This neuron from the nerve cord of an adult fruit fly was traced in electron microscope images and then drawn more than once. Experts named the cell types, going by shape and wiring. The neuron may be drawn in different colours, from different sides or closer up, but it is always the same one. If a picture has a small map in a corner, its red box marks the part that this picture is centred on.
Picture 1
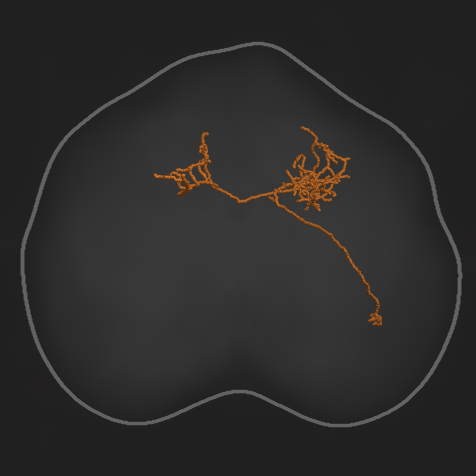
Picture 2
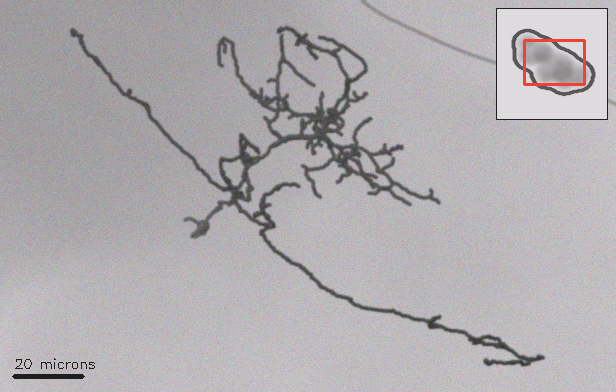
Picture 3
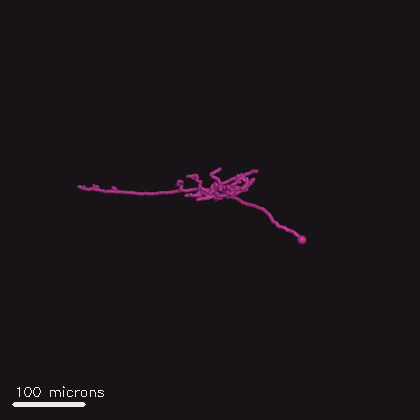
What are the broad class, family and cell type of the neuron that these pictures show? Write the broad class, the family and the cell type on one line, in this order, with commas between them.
nerve-cord intrinsic neuron, hemilineage 08B, IN08B093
